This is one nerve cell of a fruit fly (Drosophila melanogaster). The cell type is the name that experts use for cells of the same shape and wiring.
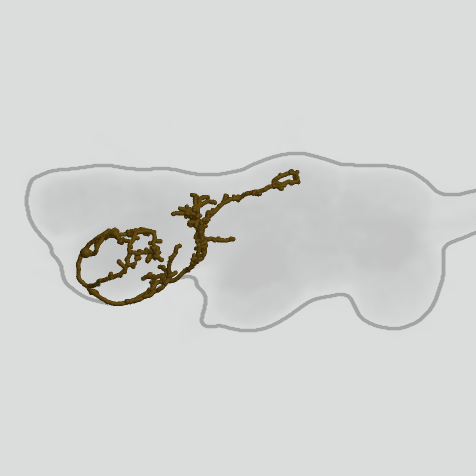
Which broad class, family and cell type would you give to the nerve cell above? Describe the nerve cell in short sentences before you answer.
Its cell body lies on the left of the picture. As drawn here it is wider than it is tall. This is a nerve-cord intrinsic neuron. The family is hemilineage 19A. It is of cell type IN19A049.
